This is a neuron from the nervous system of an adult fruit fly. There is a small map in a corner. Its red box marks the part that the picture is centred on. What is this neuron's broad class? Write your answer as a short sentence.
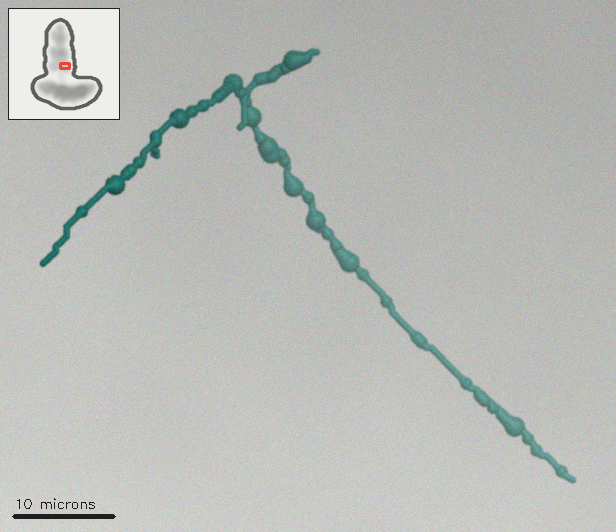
The broad class is sensory neuron entering the nerve cord.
